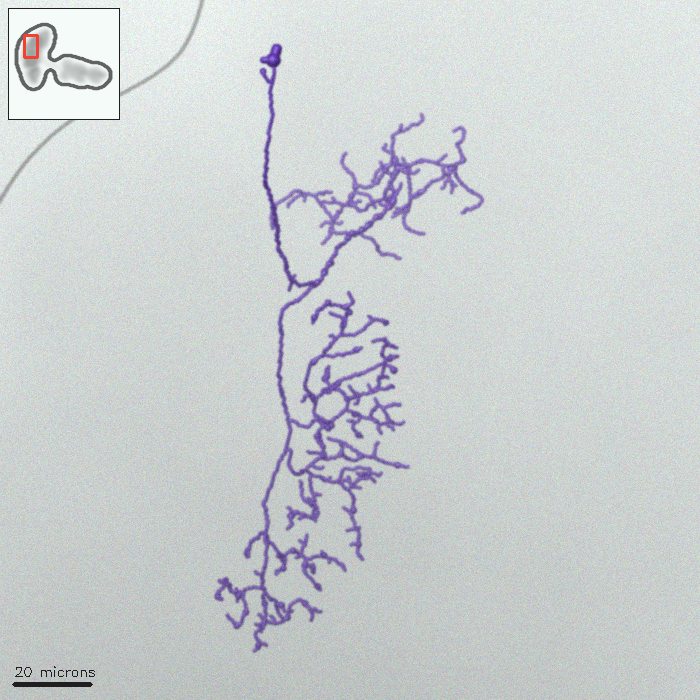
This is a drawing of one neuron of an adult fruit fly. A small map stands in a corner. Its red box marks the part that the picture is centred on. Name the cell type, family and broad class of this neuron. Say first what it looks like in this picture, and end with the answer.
It is in the brain and does not reach the nerve cord. Its cell body lies at the top of the picture. By the scale bar it is about 160 microns tall in this view. Its cell type is FB7G. Its family is hemilineage AOTUv4_ventral. It is a central-brain intrinsic neuron.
